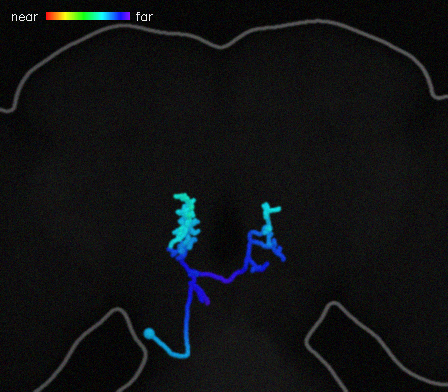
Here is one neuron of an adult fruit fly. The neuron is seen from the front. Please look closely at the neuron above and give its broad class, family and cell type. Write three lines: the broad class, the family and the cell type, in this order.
central-brain intrinsic neuron
hemilineage LB6
PS353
